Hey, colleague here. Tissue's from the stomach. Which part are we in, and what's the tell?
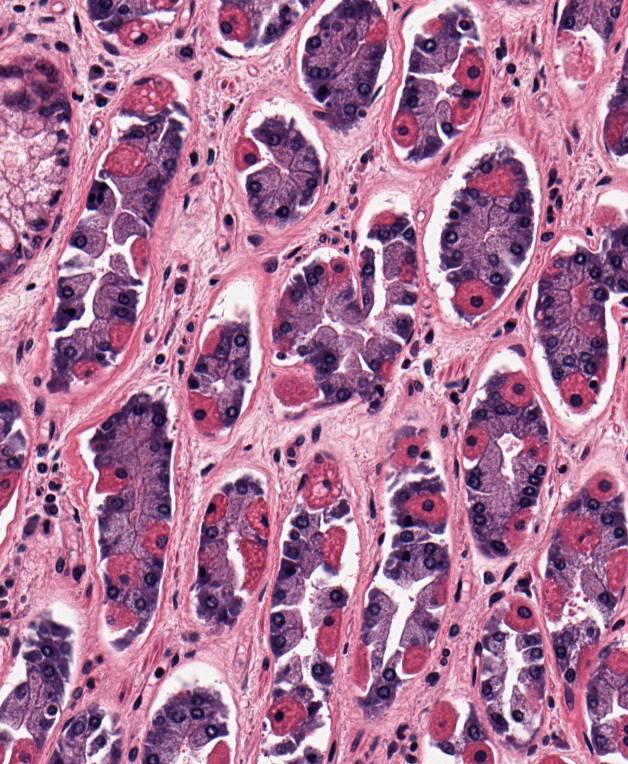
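These are fundic glands. First, closely packed glands, cut in cross and oblique section, are parted by thin strands of stroma. Second, chief cells with purple-blue granular cytoplasm and round basal nuclei make up most of the lining. Third, larger, rounded parietal cells with bright pink cytoplasm and a central round nucleus lie scattered among them.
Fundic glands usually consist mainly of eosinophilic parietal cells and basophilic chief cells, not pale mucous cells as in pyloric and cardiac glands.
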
